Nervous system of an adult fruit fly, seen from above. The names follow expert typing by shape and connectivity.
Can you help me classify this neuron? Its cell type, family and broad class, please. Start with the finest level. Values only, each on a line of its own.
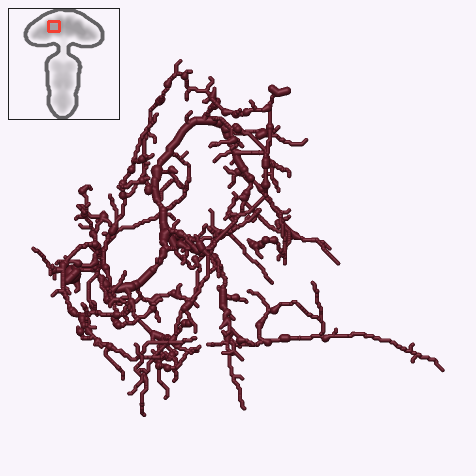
CB3024
hemilineage WEDa1
central-brain intrinsic neuron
